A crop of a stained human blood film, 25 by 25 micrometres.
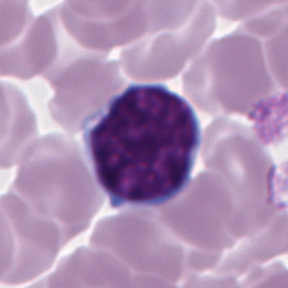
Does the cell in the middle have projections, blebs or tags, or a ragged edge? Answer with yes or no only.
Yes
